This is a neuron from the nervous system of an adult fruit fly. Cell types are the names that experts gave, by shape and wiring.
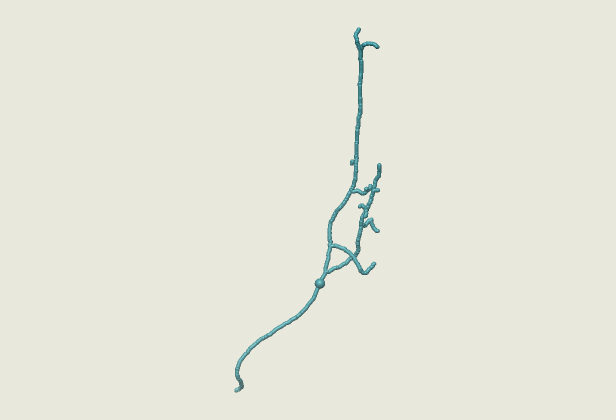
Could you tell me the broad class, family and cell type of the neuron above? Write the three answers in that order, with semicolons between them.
sensory neuron entering the nerve cord; class mechanosensory proprioceptive; SNpp17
